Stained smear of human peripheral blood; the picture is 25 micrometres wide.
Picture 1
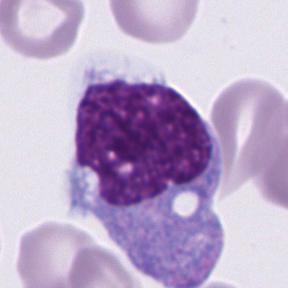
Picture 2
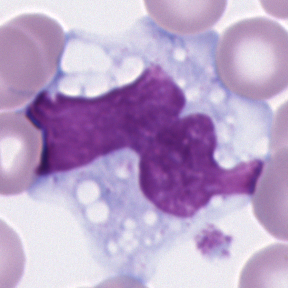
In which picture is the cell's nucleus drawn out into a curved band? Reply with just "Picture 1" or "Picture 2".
Picture 2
